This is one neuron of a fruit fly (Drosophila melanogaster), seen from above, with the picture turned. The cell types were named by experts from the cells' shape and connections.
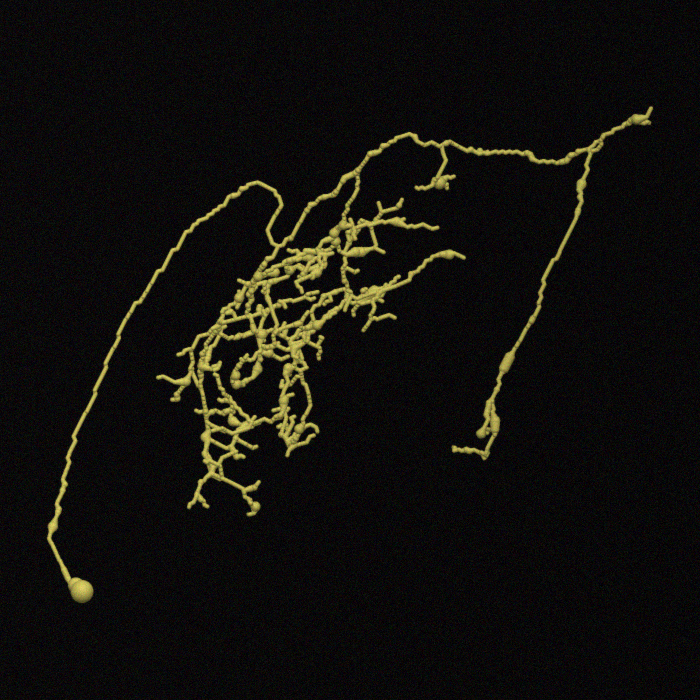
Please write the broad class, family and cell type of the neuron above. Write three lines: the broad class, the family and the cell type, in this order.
central-brain intrinsic neuron
hemilineage SLPp&v1_posterior
CB3045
